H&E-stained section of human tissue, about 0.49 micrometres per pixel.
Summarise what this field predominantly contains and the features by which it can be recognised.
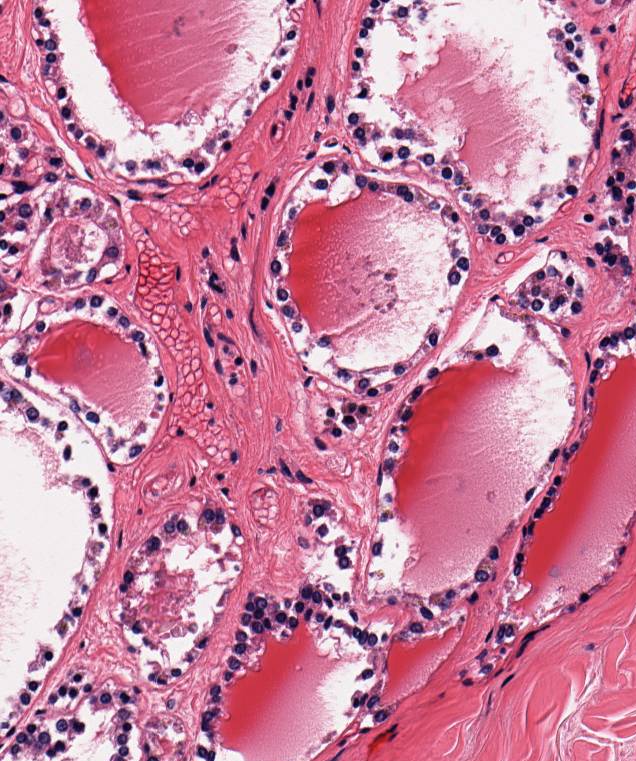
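Thyroid follicle. Rounded follicles, differing in size, separated by bands of stroma. Lining: single layer, low cuboidal cells, small round dark nuclei.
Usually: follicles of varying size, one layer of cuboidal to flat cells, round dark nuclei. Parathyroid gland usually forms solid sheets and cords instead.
Vessel packed with red blood cells in the stroma, left of centre. No fat cells.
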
